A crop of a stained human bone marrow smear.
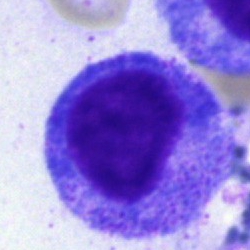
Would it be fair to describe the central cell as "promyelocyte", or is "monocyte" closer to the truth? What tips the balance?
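My answer is promyelocyte. Looking at what is there, the nucleus sits off-centre toward the upper left. The cytoplasm is blue, and its rim is widest on the lower right side. Fine purple granules are scattered through that cytoplasm.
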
